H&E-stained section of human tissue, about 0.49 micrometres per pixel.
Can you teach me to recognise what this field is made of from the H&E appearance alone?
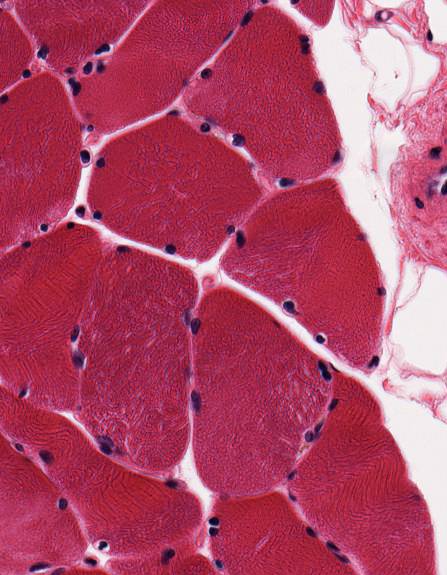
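That's skeletal muscle, packed tight with fibres cut in cross section. Their profiles are polygonal, with angular corners where neighbours meet, and only a very thin layer of connective tissue lies between them.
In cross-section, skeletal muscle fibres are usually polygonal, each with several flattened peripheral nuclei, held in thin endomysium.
The dark, flattened nuclei here sit at the fibre edges, just under the surface.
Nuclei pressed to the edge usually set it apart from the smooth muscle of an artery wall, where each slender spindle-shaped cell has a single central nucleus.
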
